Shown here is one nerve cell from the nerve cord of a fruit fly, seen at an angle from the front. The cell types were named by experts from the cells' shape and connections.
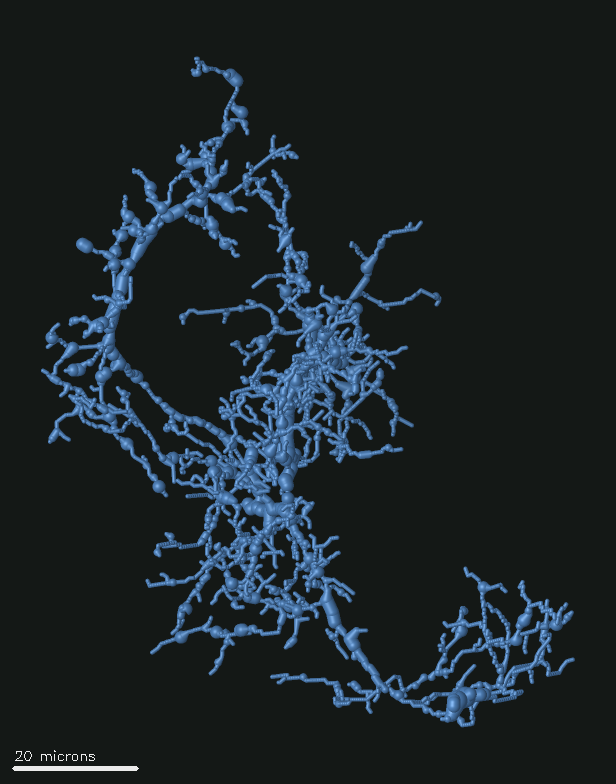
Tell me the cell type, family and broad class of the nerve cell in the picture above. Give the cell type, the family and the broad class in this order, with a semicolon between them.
IN13B028; hemilineage 13B; nerve-cord intrinsic neuron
